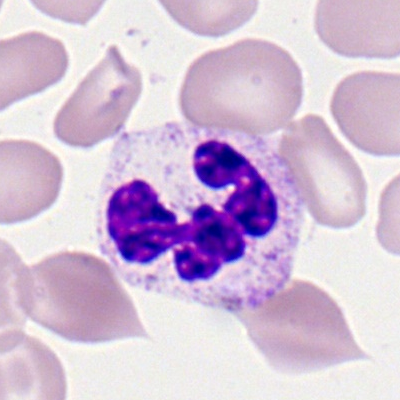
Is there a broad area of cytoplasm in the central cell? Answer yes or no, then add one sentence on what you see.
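Yes. The cytoplasm is plentiful and pale pinkish-lilac.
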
